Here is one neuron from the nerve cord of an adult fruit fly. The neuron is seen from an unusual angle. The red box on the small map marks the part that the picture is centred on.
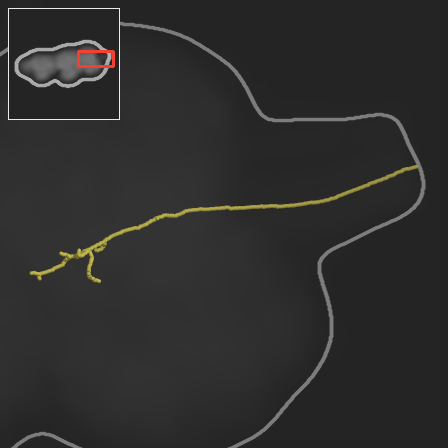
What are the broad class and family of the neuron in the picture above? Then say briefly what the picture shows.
This is a descending neuron. Its family is hemilineage LB7. No cell body is drawn. There are a dozen or fewer branch ends.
